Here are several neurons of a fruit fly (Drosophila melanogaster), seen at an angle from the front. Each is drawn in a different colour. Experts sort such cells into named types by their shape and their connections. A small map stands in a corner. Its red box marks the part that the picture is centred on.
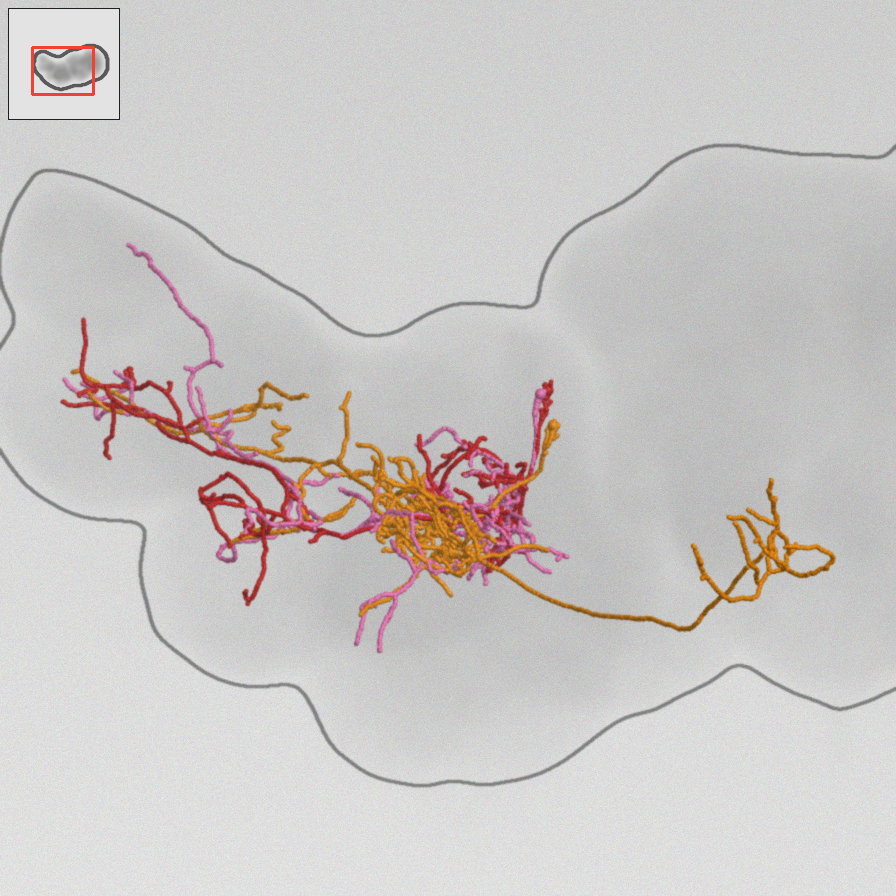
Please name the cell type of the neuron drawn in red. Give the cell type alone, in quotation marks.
"IN18B045_a"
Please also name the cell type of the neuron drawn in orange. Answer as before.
"AN18B053"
